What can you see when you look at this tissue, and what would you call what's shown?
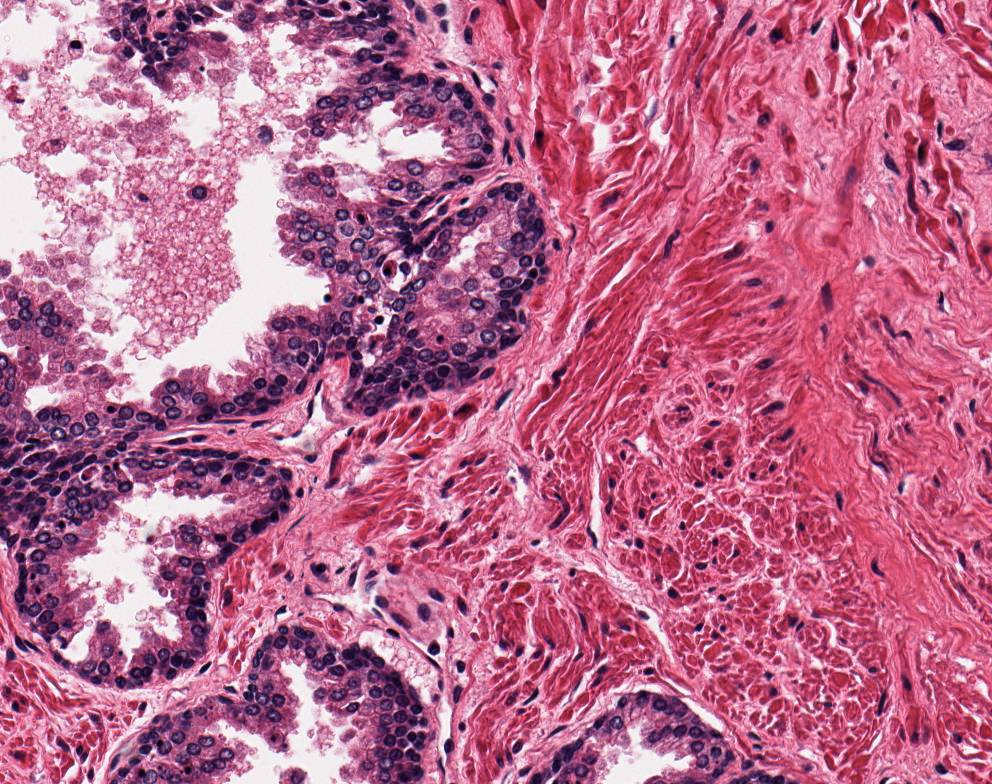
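Notice how the gland lining is thrown into folds and tufts projecting into the lumina. The large lumen at the upper left holds pale pink granular material. The stroma consists of bundles of smooth muscle cells with bright pink cytoplasm and elongated nuclei; in the lower right centre these bundles are cut across, showing rounded cell profiles, but elsewhere they are cut lengthwise. This is prostate.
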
